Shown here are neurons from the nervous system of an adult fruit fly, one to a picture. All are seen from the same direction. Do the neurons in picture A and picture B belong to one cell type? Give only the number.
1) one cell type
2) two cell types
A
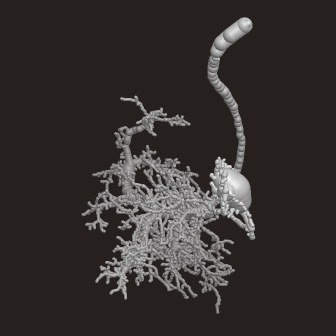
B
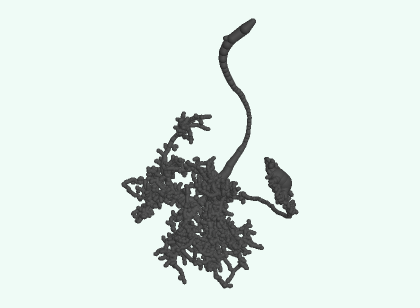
1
